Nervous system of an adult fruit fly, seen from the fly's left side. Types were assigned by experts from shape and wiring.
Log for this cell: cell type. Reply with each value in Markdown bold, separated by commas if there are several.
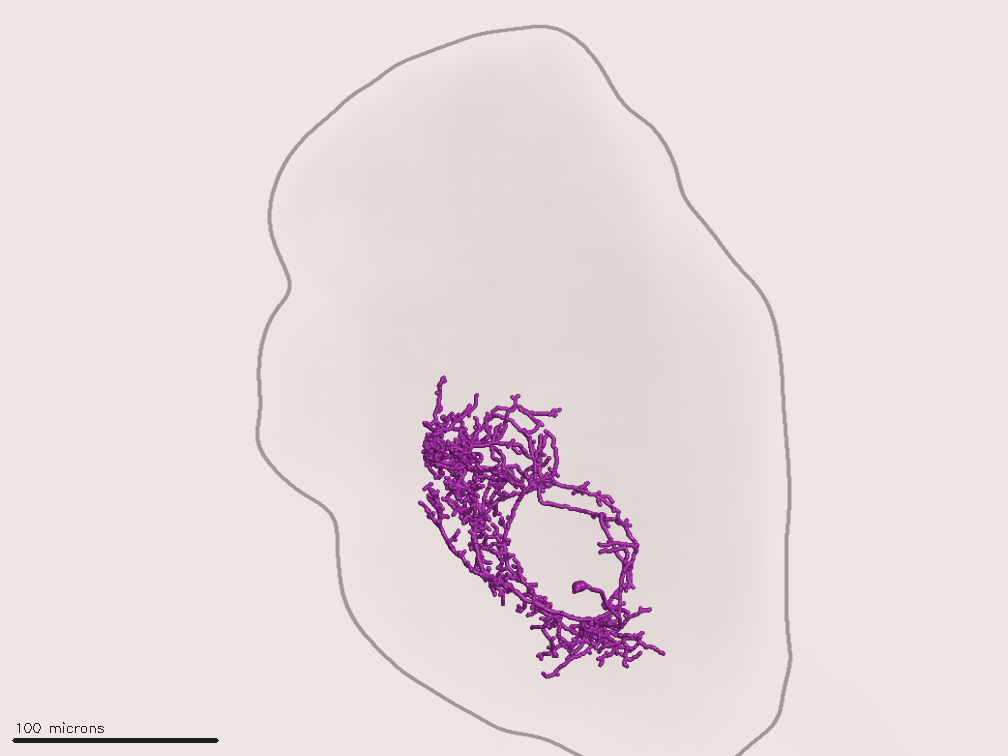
**GNG512**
